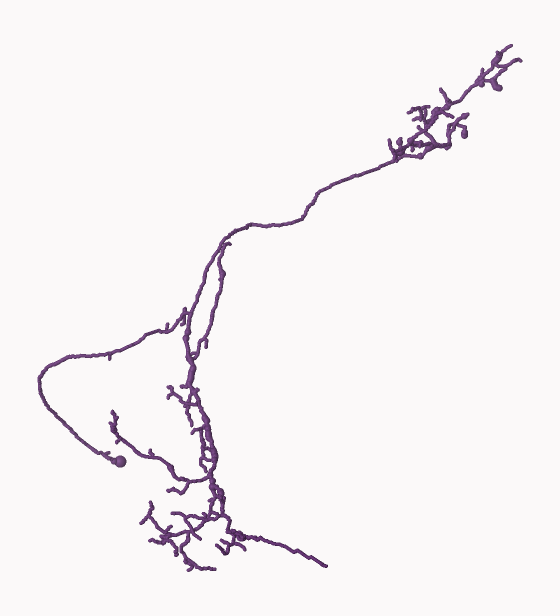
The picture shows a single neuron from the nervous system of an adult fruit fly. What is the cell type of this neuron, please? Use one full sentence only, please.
It is to cell type CB1148 that the neuron belongs.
